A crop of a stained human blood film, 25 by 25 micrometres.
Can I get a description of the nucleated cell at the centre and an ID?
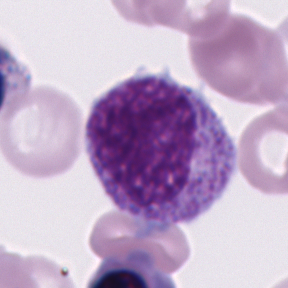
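Starting with the shape: round, or perhaps slightly oval. The nucleus sits off-centre, toward the left side. On the right, the cytoplasm forms a crescent. Along the upper edge, small wispy projections stand out. So, a myelocyte.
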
